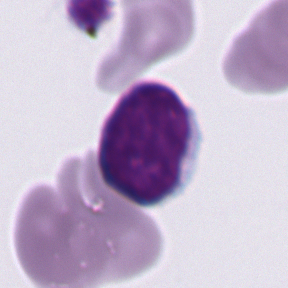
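Typical lymphocyte here, with a smooth oval outline; the nucleus fills nearly the whole thing. Its chromatin is dense and stains dark purple, and you won't spot any granules in the cytoplasm.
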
